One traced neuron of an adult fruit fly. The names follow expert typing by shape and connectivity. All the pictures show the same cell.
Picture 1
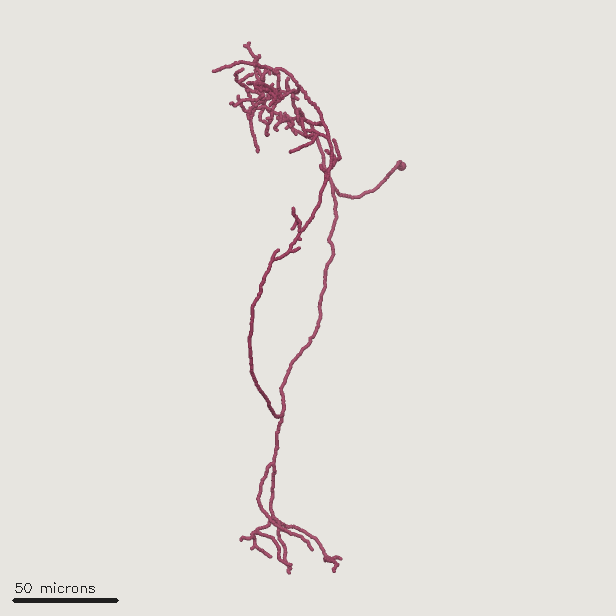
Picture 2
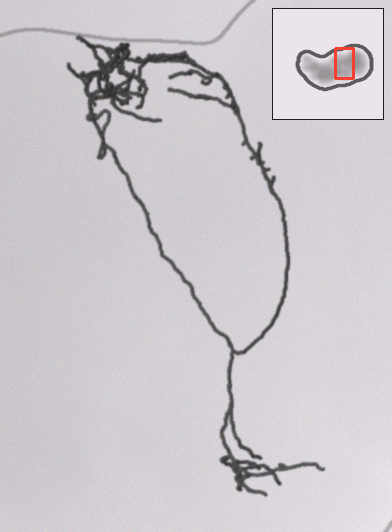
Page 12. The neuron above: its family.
hemilineage DM2_central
